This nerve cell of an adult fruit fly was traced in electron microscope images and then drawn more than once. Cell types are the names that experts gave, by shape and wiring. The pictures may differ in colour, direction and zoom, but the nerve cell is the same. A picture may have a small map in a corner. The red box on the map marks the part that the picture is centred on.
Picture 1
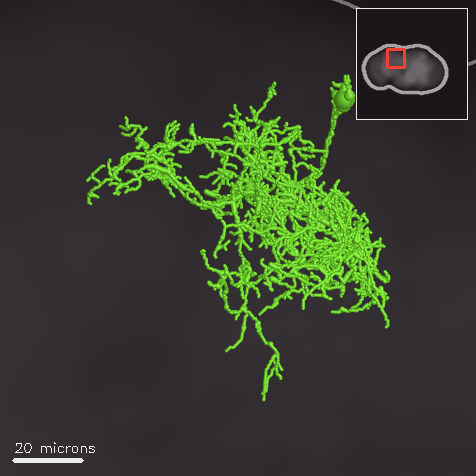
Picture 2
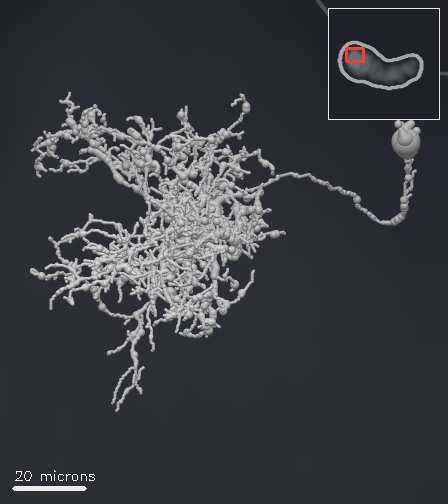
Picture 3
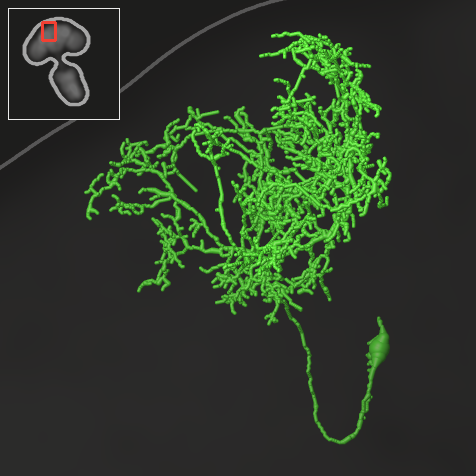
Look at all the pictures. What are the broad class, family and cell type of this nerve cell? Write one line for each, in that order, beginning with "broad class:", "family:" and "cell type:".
broad class: central-brain intrinsic neuron
family: hemilineage SIPp1
cell type: SMP541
